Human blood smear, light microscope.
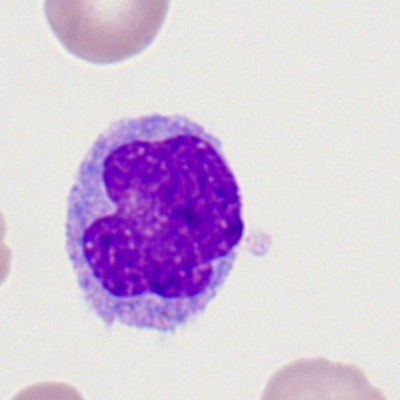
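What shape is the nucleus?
Folded, with a deep notch cutting in from the left side, and it fills most of the cell.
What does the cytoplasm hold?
Very fine, faint pinkish granules, like dust.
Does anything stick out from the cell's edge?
Yes, a small pale bleb on the right edge.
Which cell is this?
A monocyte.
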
